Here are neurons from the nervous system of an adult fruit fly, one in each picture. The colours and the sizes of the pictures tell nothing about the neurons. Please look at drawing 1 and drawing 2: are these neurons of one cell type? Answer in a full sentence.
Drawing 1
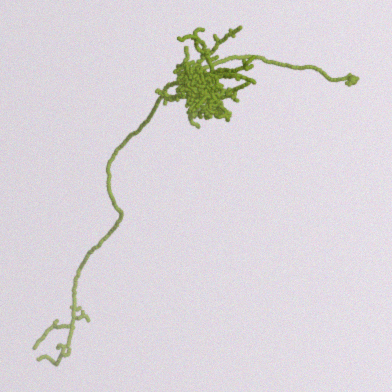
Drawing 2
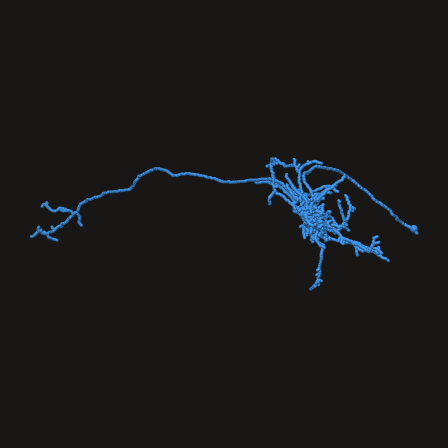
They are of the same cell type.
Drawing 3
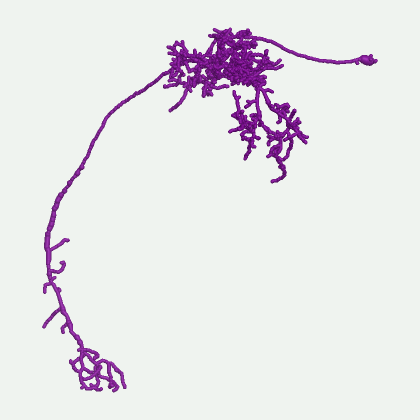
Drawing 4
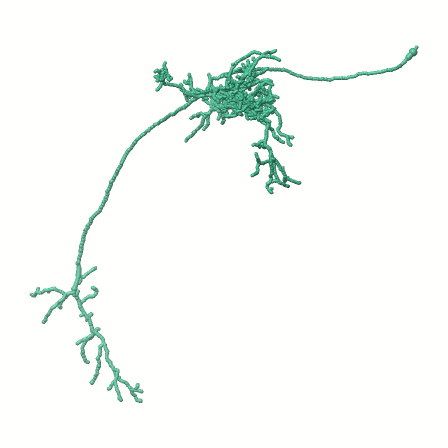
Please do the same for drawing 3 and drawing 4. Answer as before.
They are of the same cell type.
